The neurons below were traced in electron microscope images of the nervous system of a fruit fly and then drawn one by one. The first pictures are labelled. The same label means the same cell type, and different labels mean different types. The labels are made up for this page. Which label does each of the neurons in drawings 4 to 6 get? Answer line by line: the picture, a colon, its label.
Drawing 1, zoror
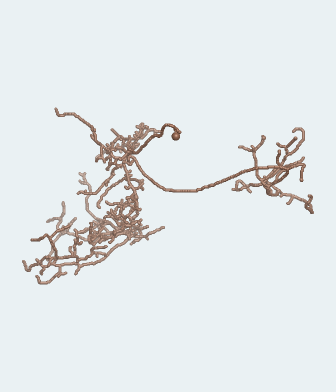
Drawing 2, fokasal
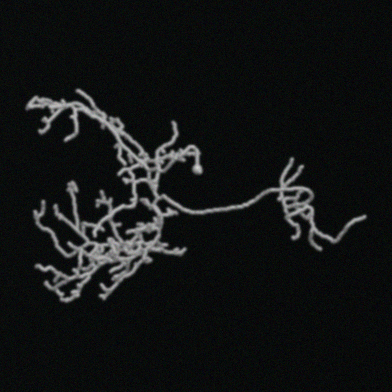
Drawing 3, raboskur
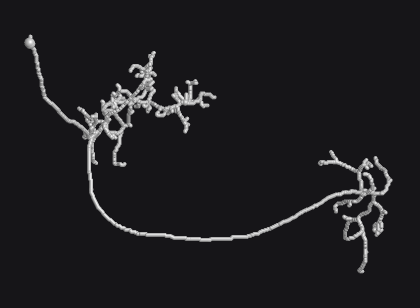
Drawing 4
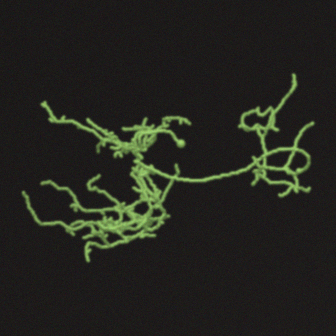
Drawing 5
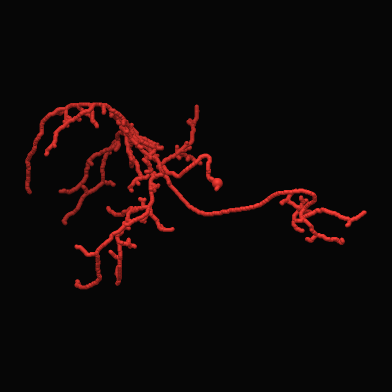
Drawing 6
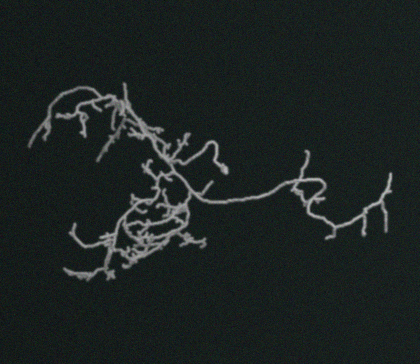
4: zoror
5: fokasal
6: fokasal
